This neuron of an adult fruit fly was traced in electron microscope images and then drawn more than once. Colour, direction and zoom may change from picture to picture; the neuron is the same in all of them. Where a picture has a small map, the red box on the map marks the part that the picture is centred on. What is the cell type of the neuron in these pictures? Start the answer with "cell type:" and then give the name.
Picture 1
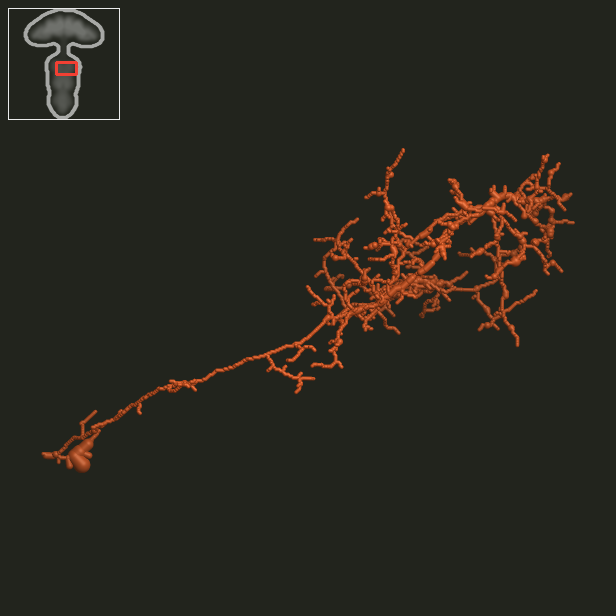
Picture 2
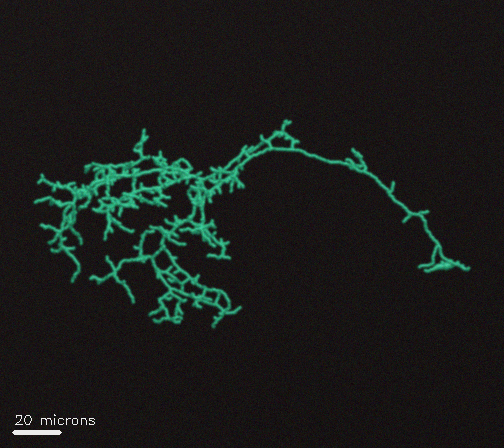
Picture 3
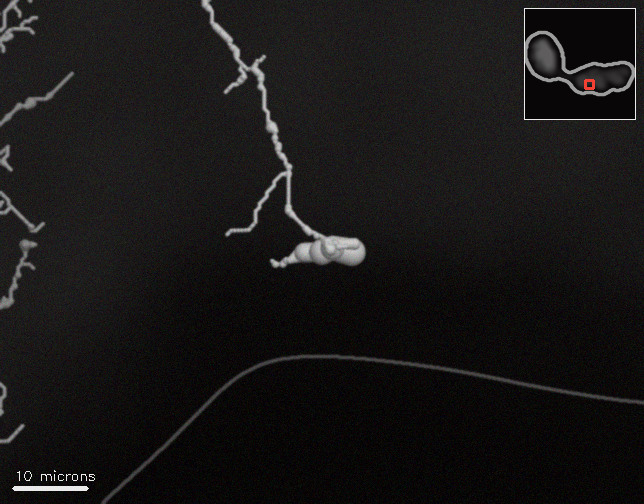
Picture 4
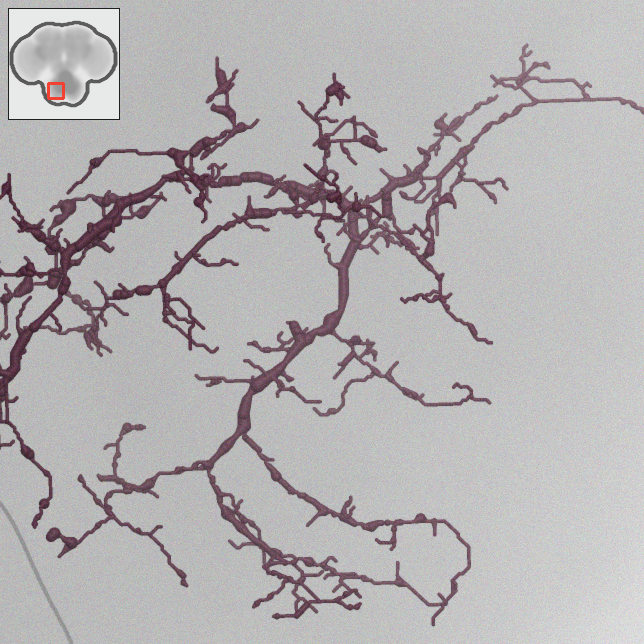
cell type: IN12B024_b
